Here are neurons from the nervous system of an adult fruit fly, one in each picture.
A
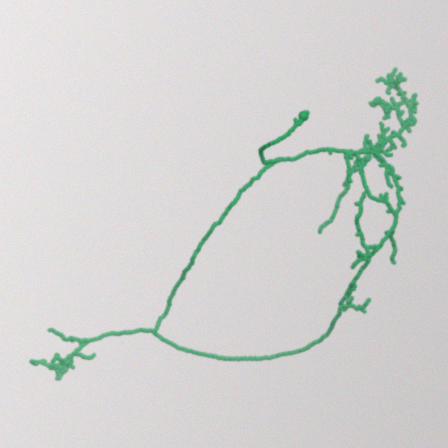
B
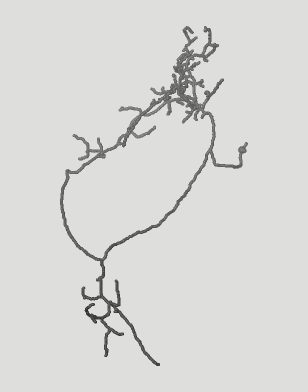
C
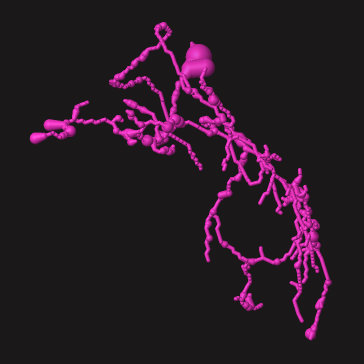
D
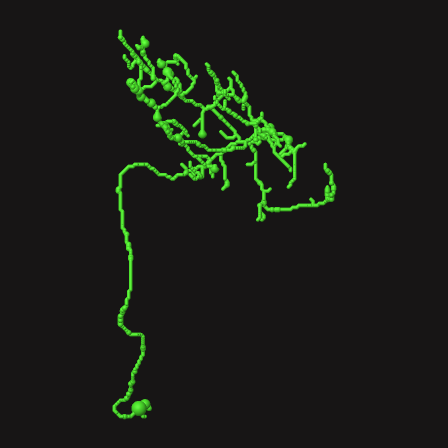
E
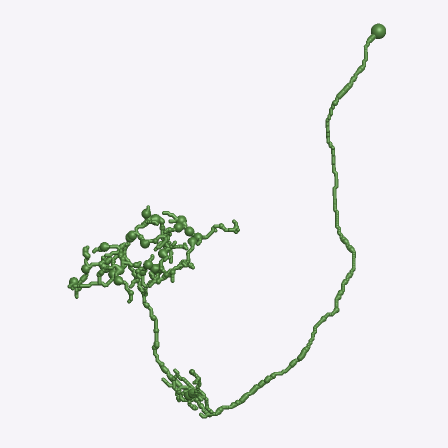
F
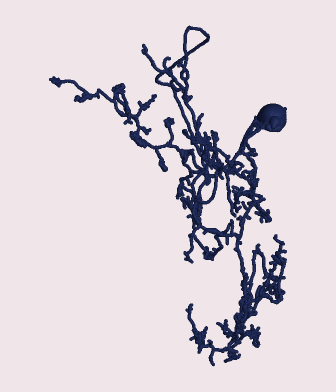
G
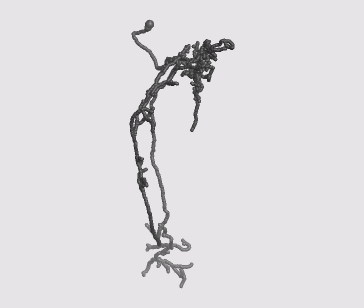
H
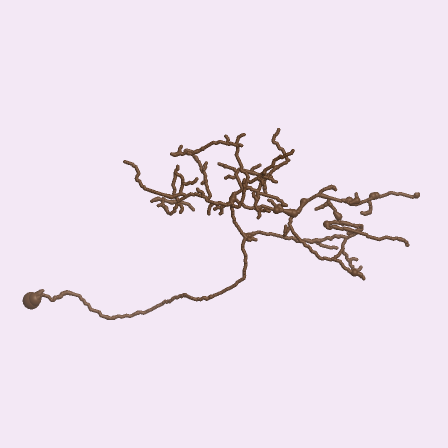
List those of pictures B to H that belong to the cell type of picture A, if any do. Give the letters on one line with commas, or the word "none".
B, G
